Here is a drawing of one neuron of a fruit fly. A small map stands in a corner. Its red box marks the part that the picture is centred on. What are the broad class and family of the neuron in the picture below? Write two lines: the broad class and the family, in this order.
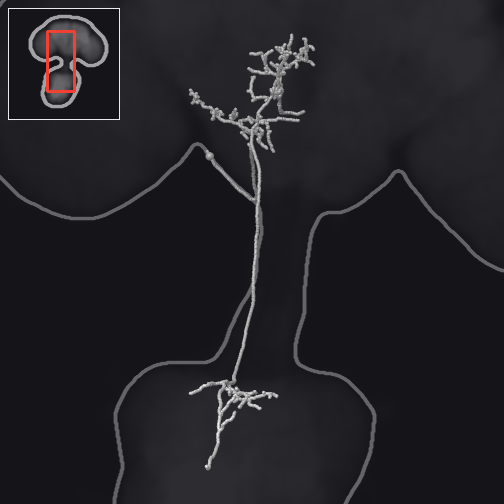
descending neuron
hemilineage LB12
